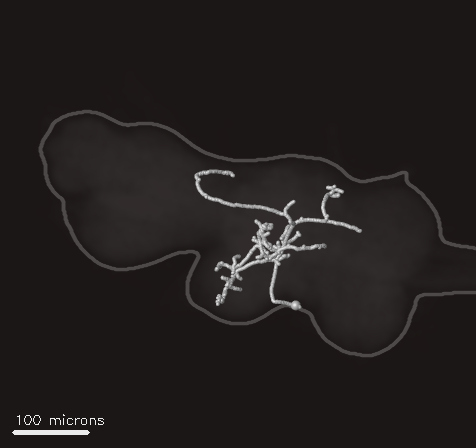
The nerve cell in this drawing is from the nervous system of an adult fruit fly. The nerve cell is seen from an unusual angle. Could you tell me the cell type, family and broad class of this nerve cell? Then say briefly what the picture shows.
It is of cell type IN07B073_b. The family is hemilineage 07B. Its broad class is nerve-cord intrinsic neuron. It lies in the nerve cord. From left to right in the picture it spans about 200 microns.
